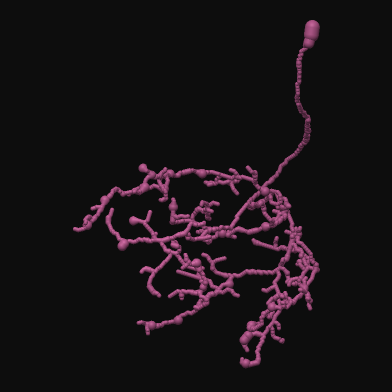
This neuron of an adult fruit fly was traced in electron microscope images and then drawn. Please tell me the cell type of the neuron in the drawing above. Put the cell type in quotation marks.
"CB2770"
